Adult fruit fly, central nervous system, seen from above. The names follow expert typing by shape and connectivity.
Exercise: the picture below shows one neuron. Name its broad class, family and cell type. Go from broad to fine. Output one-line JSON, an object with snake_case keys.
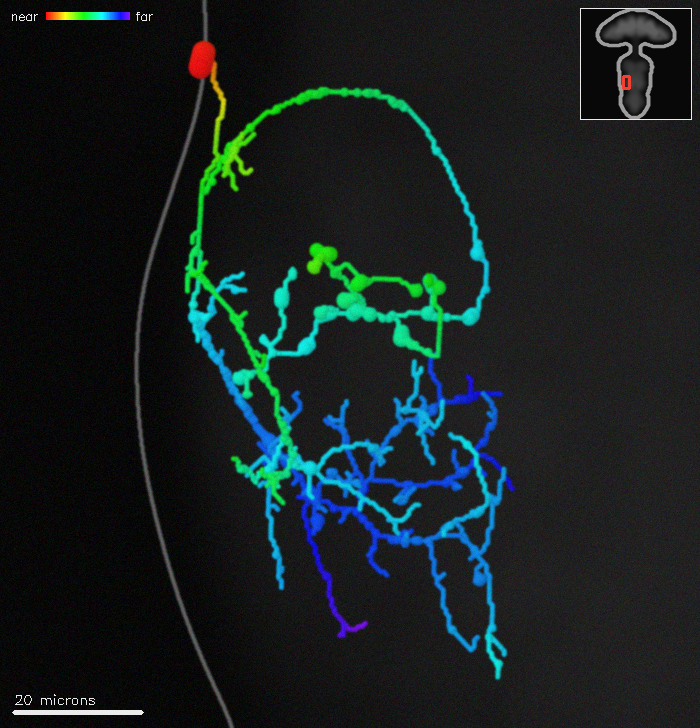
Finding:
{"broad_class": "nerve-cord intrinsic neuron", "family": "hemilineage 09A", "cell_type": "IN09A084"}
